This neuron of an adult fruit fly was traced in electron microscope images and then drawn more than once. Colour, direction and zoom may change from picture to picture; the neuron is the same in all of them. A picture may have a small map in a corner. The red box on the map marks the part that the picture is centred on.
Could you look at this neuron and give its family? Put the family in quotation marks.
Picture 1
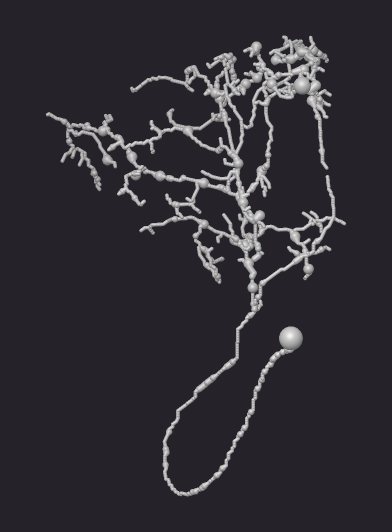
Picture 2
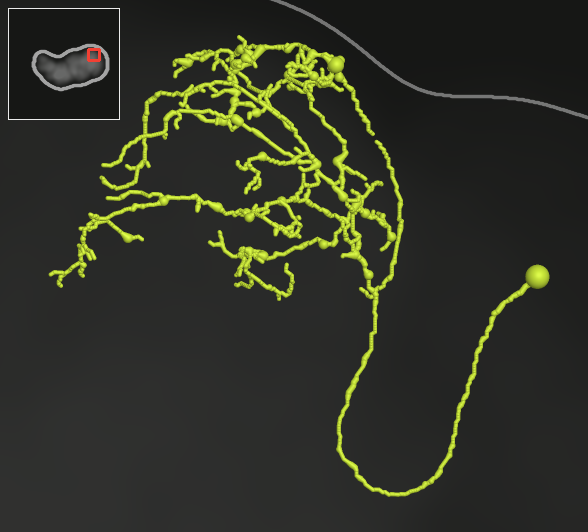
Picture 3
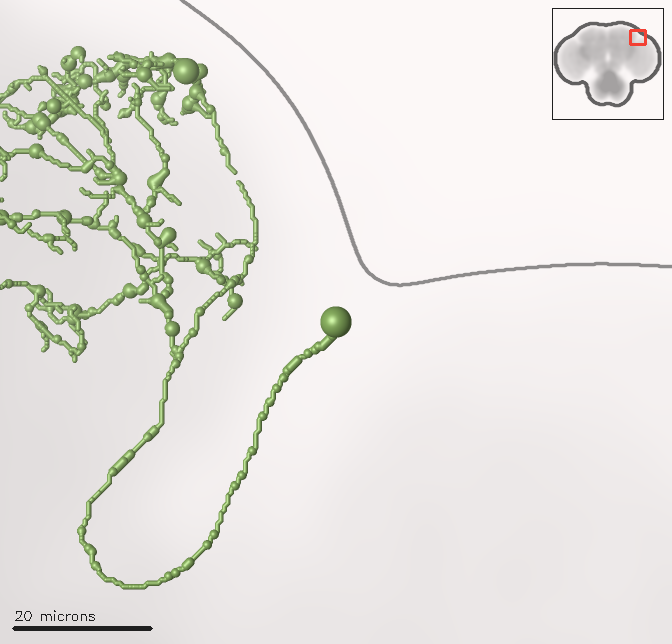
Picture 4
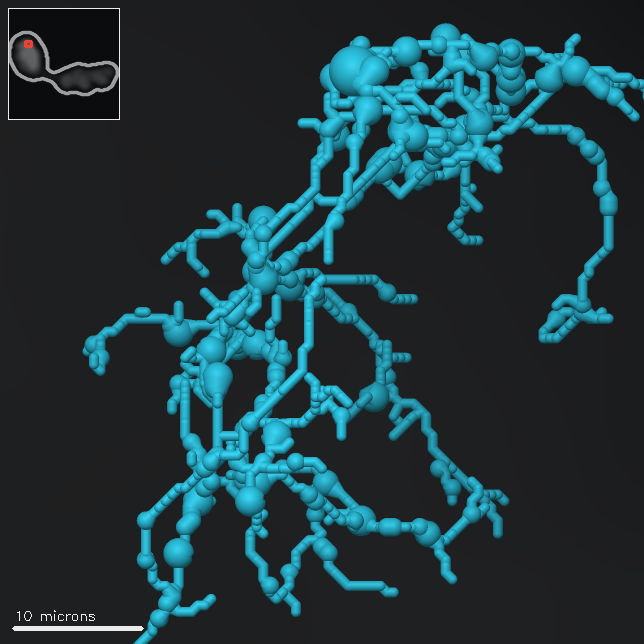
"hemilineage LHl4_dorsal"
